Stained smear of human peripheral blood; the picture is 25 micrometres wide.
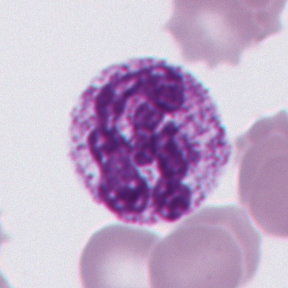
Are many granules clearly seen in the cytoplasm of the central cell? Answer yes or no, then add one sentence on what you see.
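Yes. Granules fill the cytoplasm all around the nucleus.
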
